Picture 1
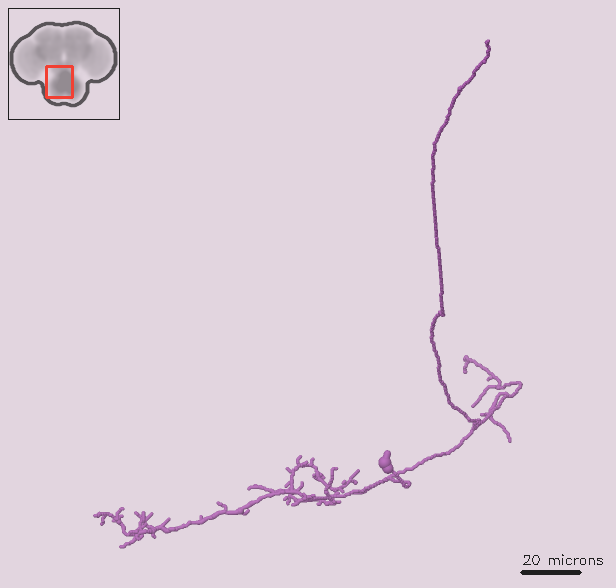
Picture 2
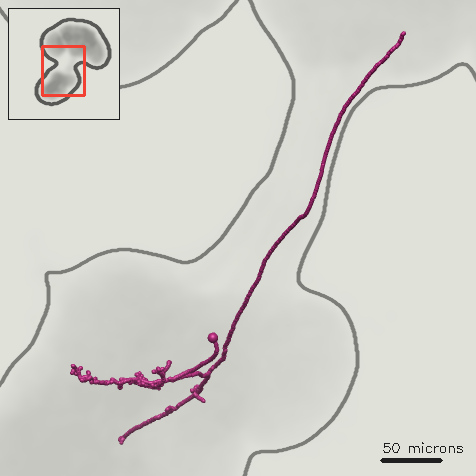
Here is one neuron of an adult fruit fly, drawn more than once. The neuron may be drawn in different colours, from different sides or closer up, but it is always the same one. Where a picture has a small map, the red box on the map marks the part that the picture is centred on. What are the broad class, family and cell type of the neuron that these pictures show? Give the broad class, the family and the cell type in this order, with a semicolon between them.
ascending neuron; hemilineage 10B; AN10B031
